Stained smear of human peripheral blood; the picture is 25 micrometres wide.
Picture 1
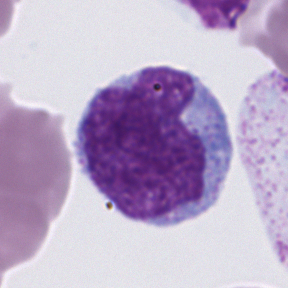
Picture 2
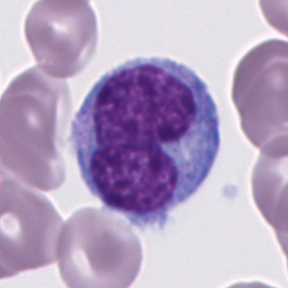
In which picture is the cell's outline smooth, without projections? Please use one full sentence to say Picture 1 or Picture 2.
Picture 1 is where the cell's outline is smooth.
